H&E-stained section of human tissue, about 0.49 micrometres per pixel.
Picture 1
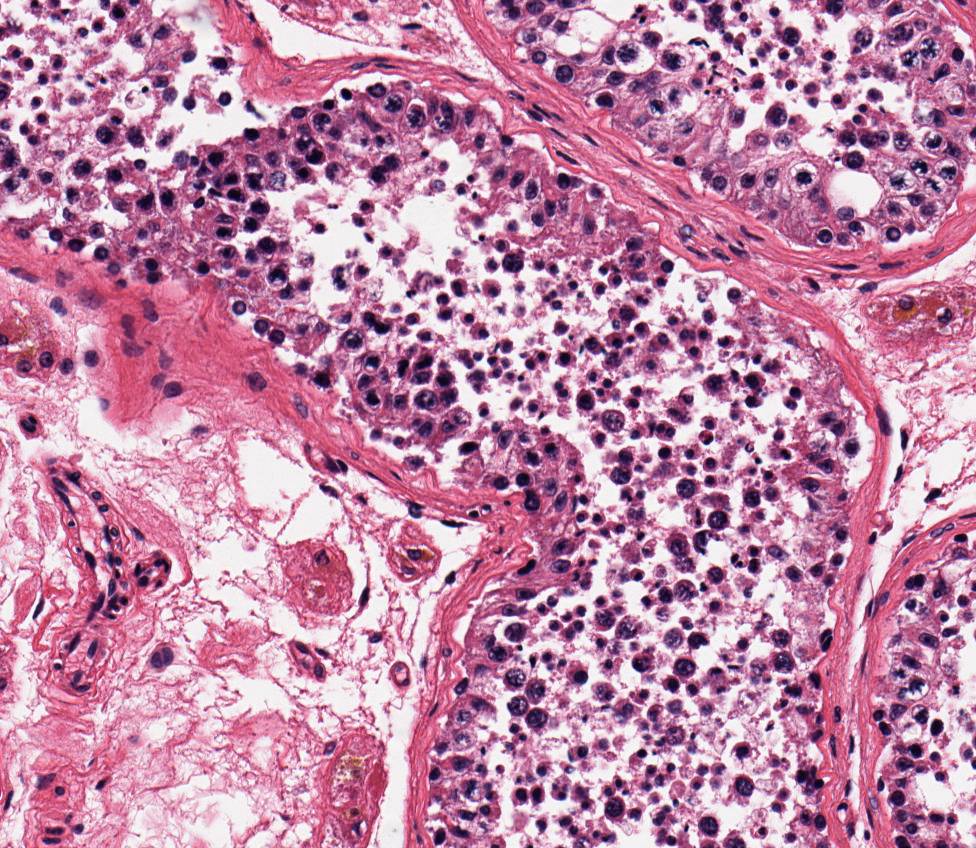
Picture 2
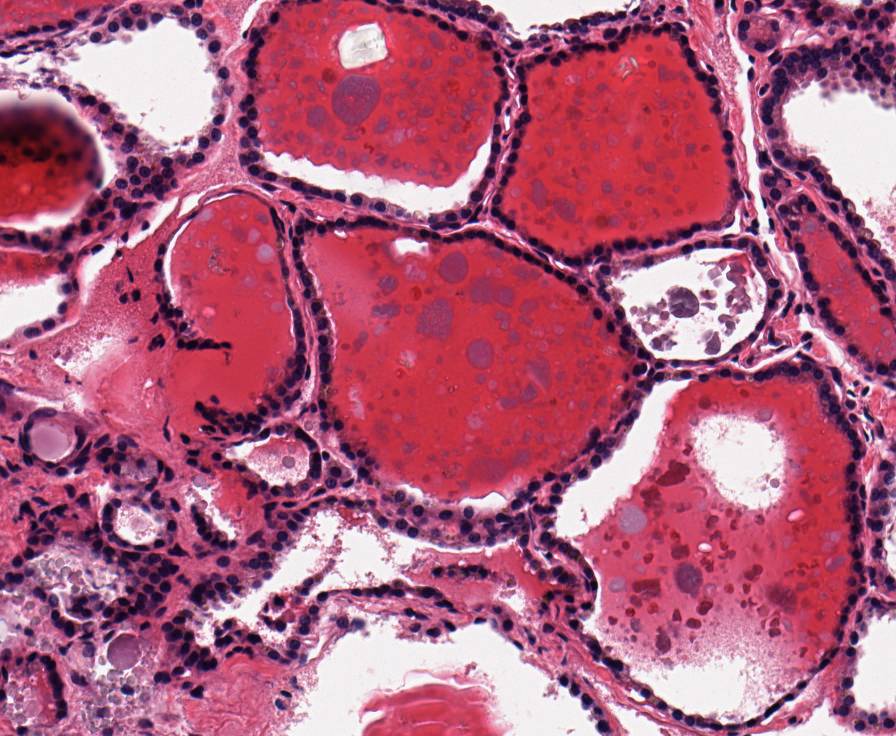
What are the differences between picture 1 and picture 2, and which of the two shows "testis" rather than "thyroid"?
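Of the two, picture 1 shows testis and picture 2 thyroid. Picture 1 consists mostly of closely packed tubules full of cells, many of those loose in the central tubule having small, round, dark, condensed nuclei.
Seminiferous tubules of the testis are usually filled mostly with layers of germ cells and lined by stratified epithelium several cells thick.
A wedge of loose interstitial tissue at its lower left holds small clusters of cells with golden-brown pigment in pink cytoplasm. The follicles of picture 2, rounded to polygonal and varying in size, are each lined by a single layer of low cuboidal to flattened cells with dark round nuclei.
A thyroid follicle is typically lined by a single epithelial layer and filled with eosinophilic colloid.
Here, one follicle right of centre is mostly empty, holding only sparse fragmented material and a few round bodies.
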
